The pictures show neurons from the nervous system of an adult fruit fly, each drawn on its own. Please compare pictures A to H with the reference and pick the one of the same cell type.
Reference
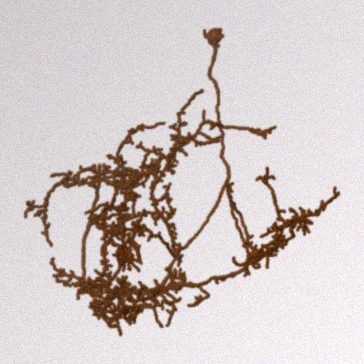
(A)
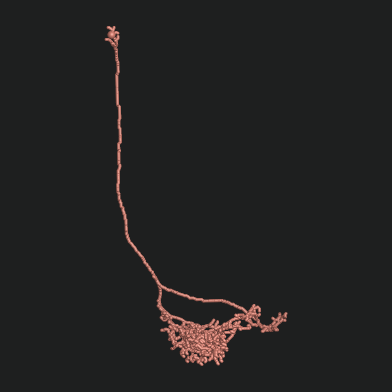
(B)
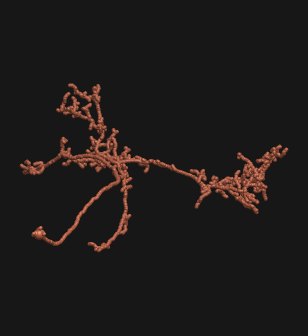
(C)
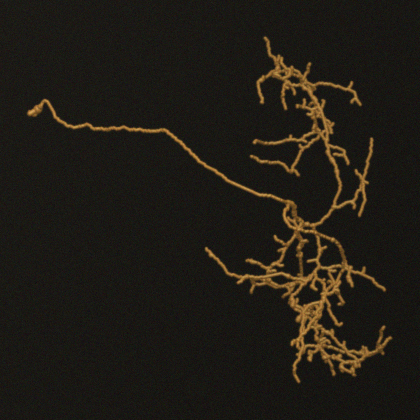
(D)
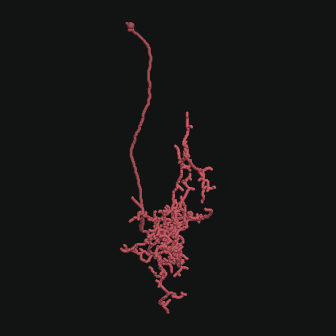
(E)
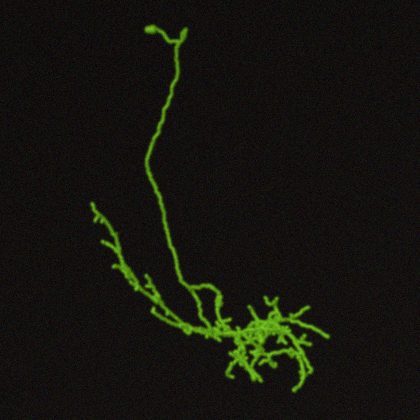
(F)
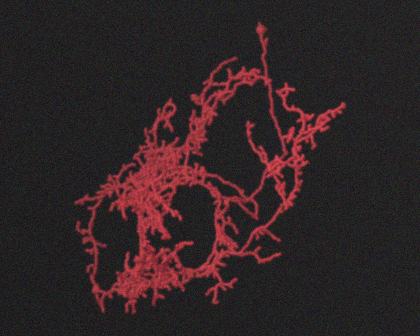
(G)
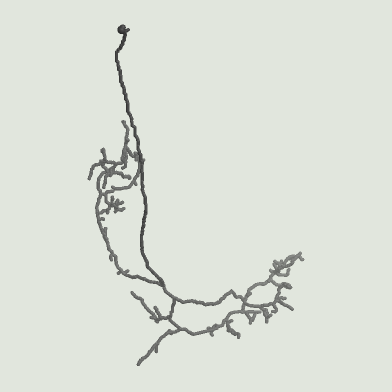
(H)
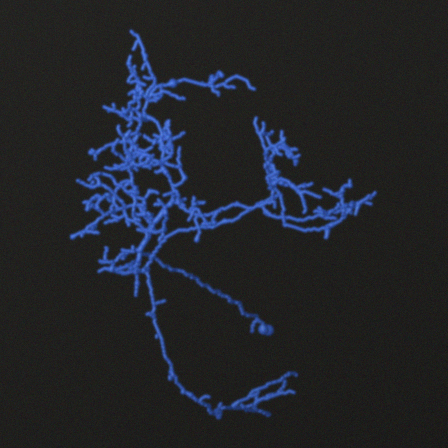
Picture F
